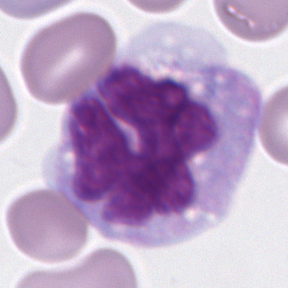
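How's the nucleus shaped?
Irregular, folded into several lobe-like parts, with no nucleoli to be seen.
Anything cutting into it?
A narrow pale cleft, coming in from the upper left.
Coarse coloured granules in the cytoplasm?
None.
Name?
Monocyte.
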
